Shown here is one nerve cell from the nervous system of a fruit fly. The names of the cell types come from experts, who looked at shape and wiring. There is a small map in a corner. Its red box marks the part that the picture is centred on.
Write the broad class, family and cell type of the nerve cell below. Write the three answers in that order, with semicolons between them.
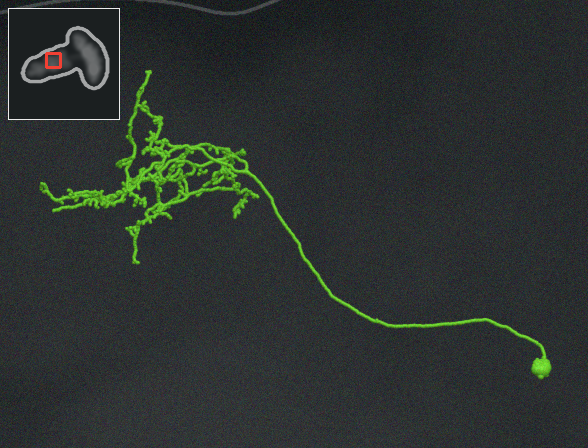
nerve-cord intrinsic neuron; hemilineage 14A; IN14A105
